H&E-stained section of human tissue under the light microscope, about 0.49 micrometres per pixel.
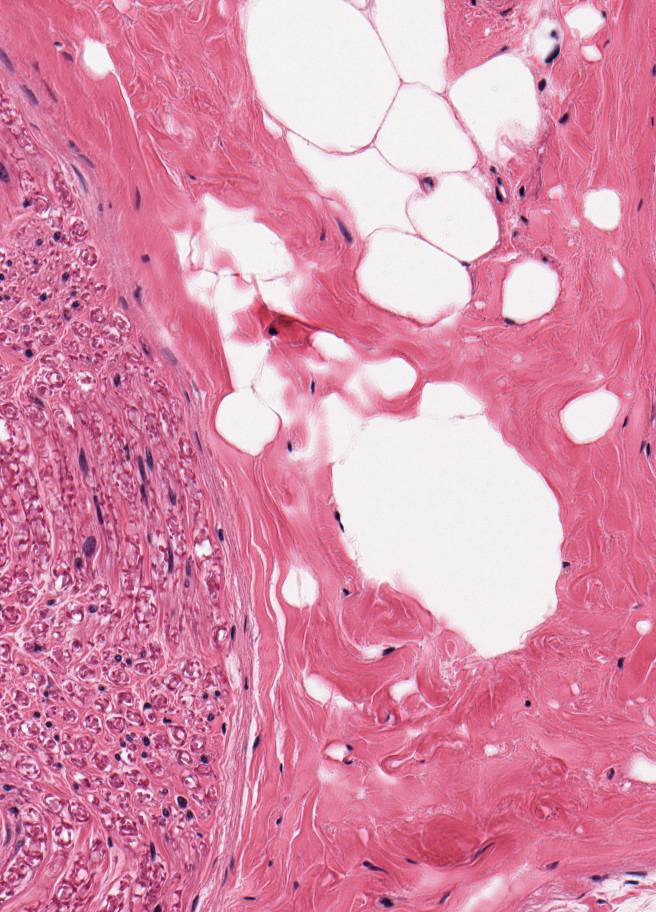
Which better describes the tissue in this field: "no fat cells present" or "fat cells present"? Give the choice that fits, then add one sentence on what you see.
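Fat cells present. A cluster of adipocytes, seen as empty rounded spaces separated by thin membranes, lies in the upper middle of the field.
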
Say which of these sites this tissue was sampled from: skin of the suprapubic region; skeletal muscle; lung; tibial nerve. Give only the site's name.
tibial nerve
